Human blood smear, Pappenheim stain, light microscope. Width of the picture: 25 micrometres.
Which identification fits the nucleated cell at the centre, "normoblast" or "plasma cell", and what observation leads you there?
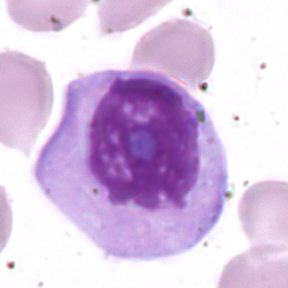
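Plasma cell, I'd say, rather than normoblast.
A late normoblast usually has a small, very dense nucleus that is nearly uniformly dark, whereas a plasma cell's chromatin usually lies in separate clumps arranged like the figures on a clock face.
In this nucleus the dark purple chromatin is broken by scattered small pale clearings, so it is not evenly dark all through, and that is what tips the choice. The nucleus measures about 12 by 10 micrometres and sits off-centre toward the upper right. Near its middle I can make out one round, pale bluish nucleolus. The cytoplasm is pale lilac-blue and forms a broad rim, widest at the lower left.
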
